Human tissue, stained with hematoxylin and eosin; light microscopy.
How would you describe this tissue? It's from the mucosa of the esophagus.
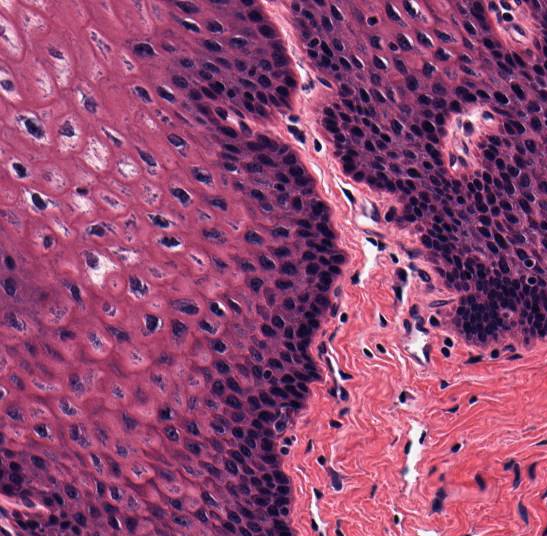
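The left half of the field is occupied by stratified squamous epithelium. At its border with the stroma, the basal layer forms a dark band of crowded small cells with scant cytoplasm. Toward the left edge, the epithelial cells become large and polygonal, with abundant pink cytoplasm. A second epithelial region lies at upper right, its dark nuclei closely packed with little cytoplasm between them.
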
